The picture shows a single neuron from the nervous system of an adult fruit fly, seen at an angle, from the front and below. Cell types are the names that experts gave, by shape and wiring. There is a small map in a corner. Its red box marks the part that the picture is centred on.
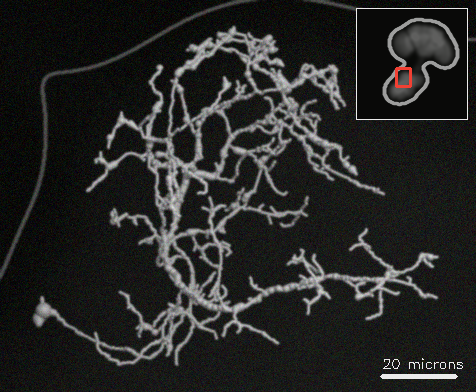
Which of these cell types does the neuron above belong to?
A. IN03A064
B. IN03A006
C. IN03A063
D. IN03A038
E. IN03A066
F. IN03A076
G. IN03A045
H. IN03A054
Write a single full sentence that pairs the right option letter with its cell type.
Regarding cell type, the neuron matches IN03A066, option E.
